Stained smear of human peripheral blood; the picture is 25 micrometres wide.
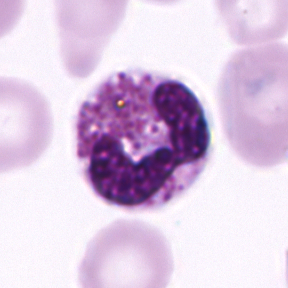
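Eosinophil at the centre of the field, measuring about 12 micrometres across. First, the nucleus has two lobes; second, these lie along the right and lower edges of the cell; third, the cytoplasm is packed with coarse round granules, which are reddish-purple.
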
